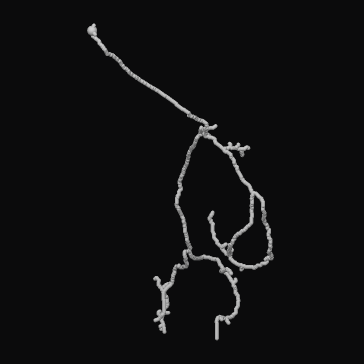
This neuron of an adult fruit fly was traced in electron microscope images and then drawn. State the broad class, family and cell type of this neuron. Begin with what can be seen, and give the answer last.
The cell body is at the upper left of the picture. In this view it is taller than it is wide. Its broad class is central-brain intrinsic neuron. The family is hemilineage SMPad2. It is of cell type PS005_b.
